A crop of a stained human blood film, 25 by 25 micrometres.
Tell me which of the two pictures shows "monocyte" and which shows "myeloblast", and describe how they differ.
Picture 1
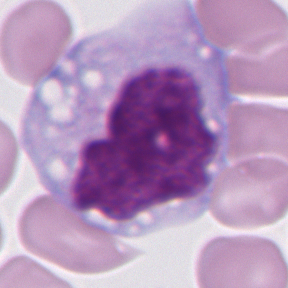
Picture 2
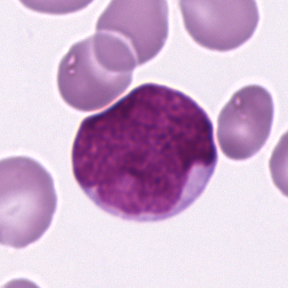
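Picture 1's the monocyte; picture 2's the myeloblast. In the monocyte the cytoplasm is abundant and pale grey-blue, whereas in the myeloblast the nucleus, about 13 by 11 micrometres, fills about 80% of a cell about 13 micrometres across.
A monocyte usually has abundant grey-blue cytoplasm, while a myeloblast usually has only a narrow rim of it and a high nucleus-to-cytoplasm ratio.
Then the nucleus: the monocyte's is irregular, with folds and notches in its outline.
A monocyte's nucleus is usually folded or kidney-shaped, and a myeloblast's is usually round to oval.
The monocyte also has many small clear vacuoles, most of them on the upper left, while the myeloblast shows none.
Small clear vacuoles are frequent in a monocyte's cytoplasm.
Neither shows coarse coloured granules, and the myeloblast's pale greyish blue cytoplasm shows no granules at all. As for outlines, the monocyte's is roughly round and the myeloblast's round and smooth. Red cells crowd around the monocyte, abutting its right edge, and a single red cell touches the myeloblast at its upper left edge.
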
